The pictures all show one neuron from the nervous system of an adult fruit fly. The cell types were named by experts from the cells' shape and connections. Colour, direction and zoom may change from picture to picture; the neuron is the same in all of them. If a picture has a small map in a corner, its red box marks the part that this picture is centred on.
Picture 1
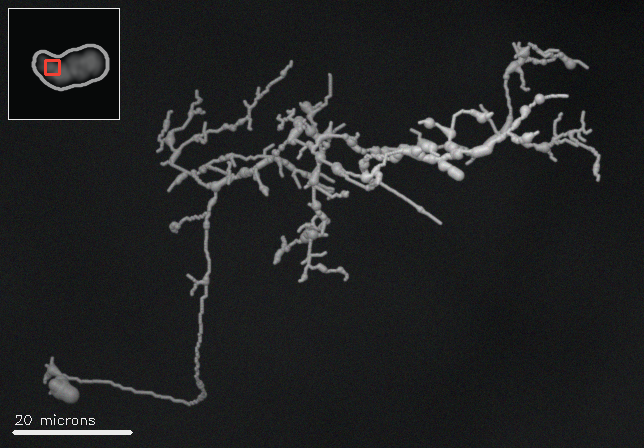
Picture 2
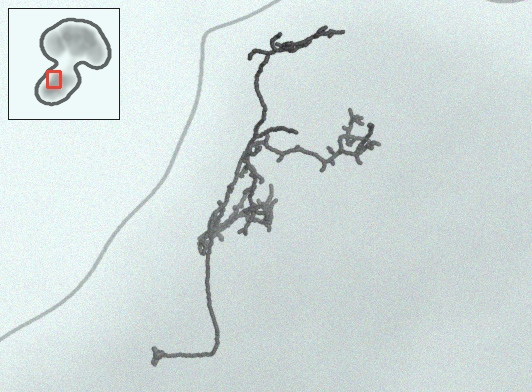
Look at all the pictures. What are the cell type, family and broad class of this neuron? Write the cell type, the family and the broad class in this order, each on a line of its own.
IN03B072
hemilineage 03B
nerve-cord intrinsic neuron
